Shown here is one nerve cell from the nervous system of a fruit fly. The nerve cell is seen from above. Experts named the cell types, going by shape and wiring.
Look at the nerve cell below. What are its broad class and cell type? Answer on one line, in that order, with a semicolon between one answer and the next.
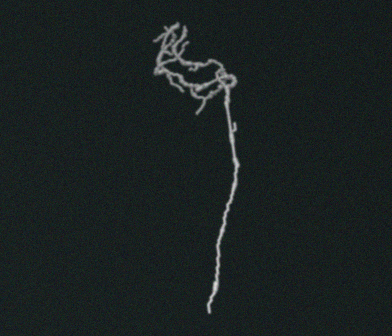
sensory neuron entering the nerve cord; SNxx03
